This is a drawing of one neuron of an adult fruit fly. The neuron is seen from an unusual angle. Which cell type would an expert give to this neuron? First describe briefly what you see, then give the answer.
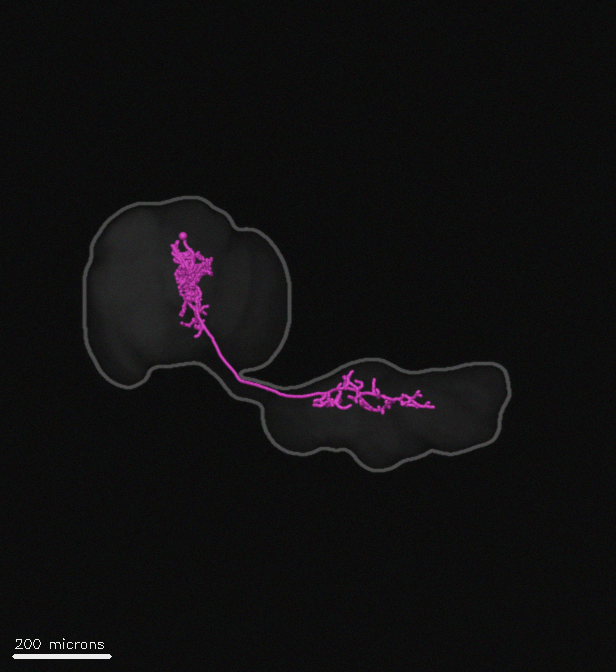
By the scale bar it is about 550 microns wide in this view. In this view it is wider than it is tall. This is a descending neuron. It is of cell type DNpe055.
